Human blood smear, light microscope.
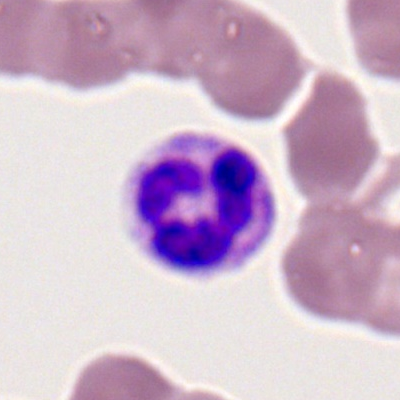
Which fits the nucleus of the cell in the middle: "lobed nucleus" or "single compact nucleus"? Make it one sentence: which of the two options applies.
Within the cell, the nucleus is split into distinct lobes.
